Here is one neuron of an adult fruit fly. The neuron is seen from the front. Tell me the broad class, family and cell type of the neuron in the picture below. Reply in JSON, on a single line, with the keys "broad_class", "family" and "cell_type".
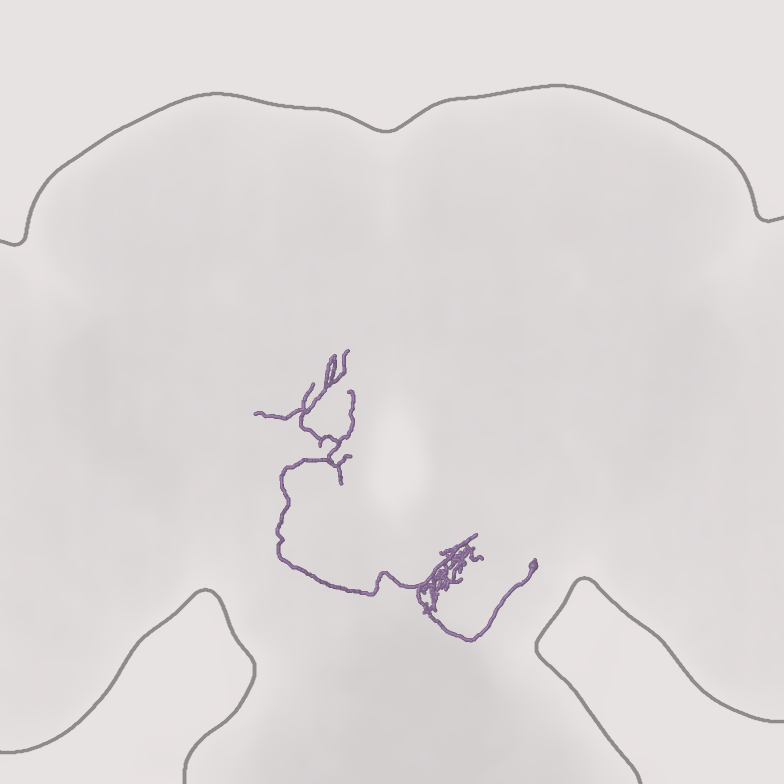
{"broad_class": "central-brain intrinsic neuron", "family": "hemilineage LB19", "cell_type": "GNG310"}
